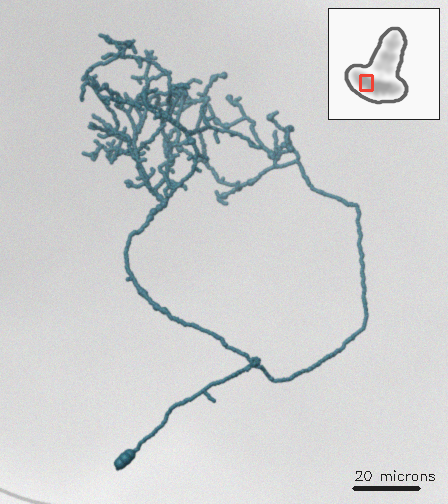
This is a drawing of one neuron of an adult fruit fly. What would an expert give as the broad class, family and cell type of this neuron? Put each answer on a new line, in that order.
central-brain intrinsic neuron
hemilineage CREl1
SLP241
